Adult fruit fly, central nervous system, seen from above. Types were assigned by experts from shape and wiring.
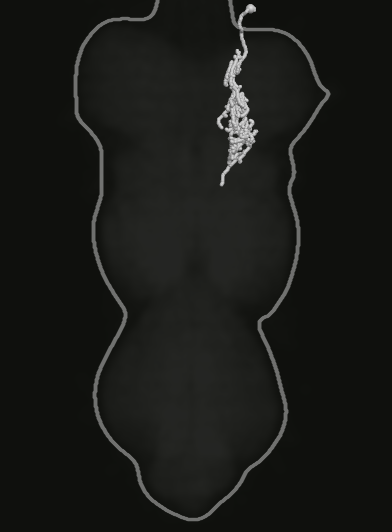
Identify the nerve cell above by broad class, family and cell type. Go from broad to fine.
nerve-cord intrinsic neuron; hemilineage 16B; IN16B100_a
